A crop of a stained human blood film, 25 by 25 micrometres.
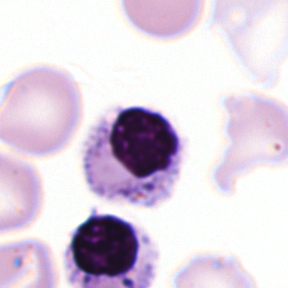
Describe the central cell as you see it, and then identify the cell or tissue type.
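Roughly round in outline, the cell has a slightly ragged edge. Its nucleus is placed off-centre toward the upper right, and no nucleoli can be seen within it. Scattered purple granules occupy the cytoplasm, mostly close to the cell edge. It is a normoblast.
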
